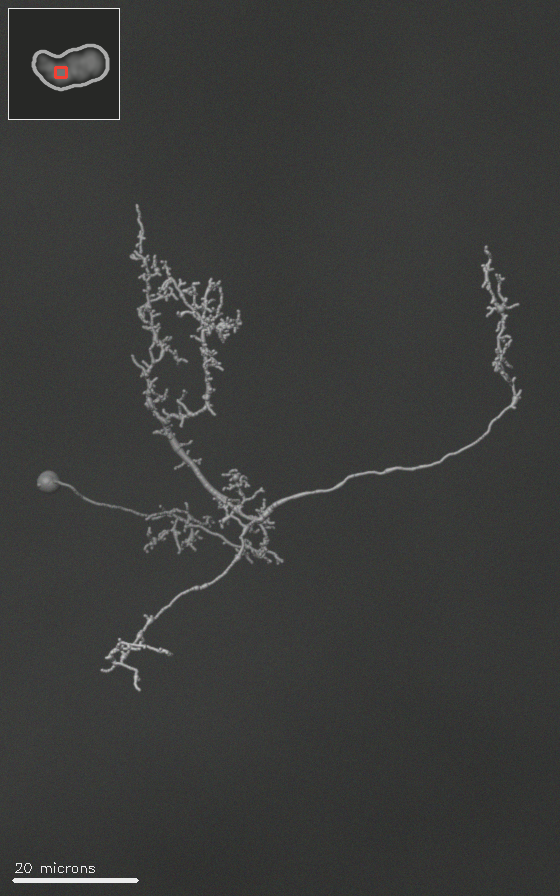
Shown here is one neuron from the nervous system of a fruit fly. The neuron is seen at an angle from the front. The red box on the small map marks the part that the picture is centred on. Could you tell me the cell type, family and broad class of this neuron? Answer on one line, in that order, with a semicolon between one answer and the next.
Y12; Y; optic-lobe intrinsic neuron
